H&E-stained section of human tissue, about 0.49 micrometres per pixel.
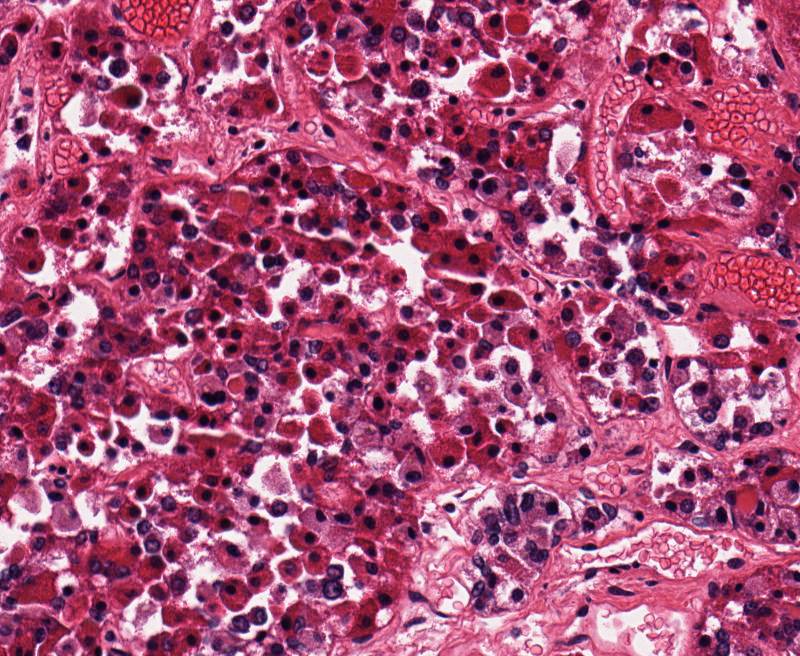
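Pituitary: cells in nests and cords separated by thin fibrovascular septa. Cells with intensely red, eosinophilic cytoplasm are the most numerous type. Nuclei small, round, darkly stained, fairly uniform. Thin-walled capillaries full of red blood cells run between groups (top left, right edge).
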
